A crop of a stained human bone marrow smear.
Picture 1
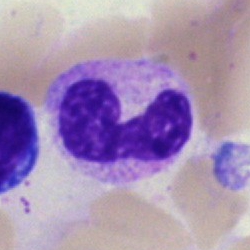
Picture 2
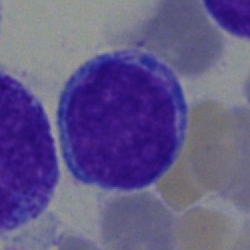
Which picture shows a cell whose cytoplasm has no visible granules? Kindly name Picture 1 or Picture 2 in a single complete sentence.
No visible granules are present in the cytoplasm of the cell in picture 2.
